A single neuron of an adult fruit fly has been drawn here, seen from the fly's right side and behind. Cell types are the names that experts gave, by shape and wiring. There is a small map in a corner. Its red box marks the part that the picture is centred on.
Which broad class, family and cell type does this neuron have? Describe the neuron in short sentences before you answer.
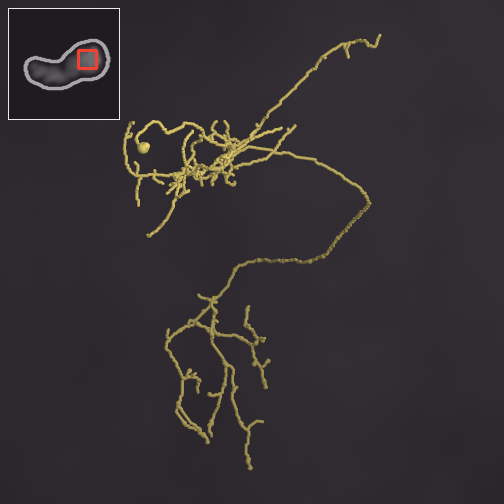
The picture shows dozens of branch ends. In this view it is taller than it is wide. This is a central-brain intrinsic neuron. The family is hemilineage DM5_central. It is of cell type CB1554.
